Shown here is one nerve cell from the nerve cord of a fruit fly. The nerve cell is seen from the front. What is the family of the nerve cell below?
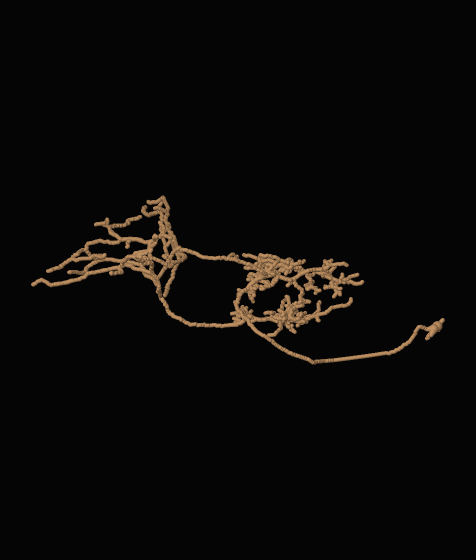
hemilineage 18B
